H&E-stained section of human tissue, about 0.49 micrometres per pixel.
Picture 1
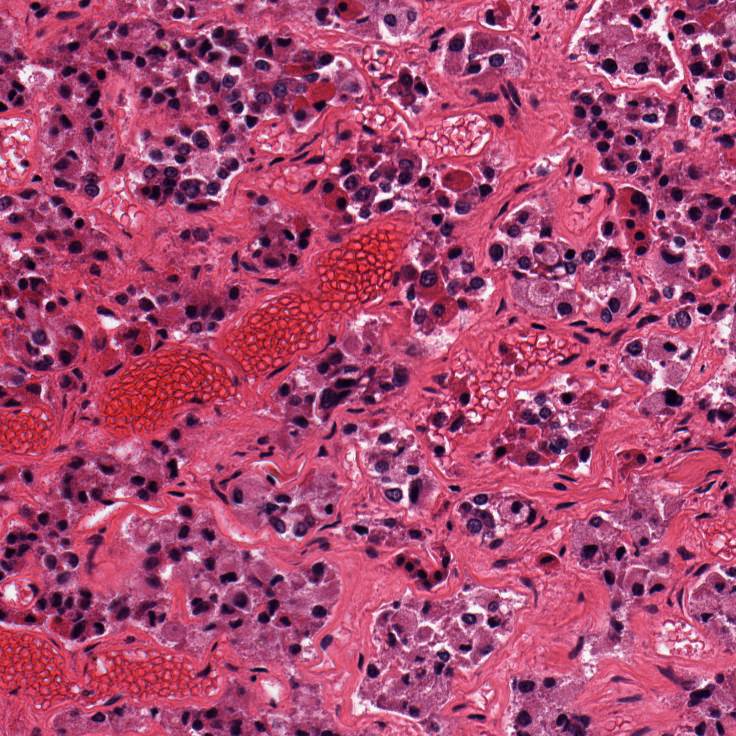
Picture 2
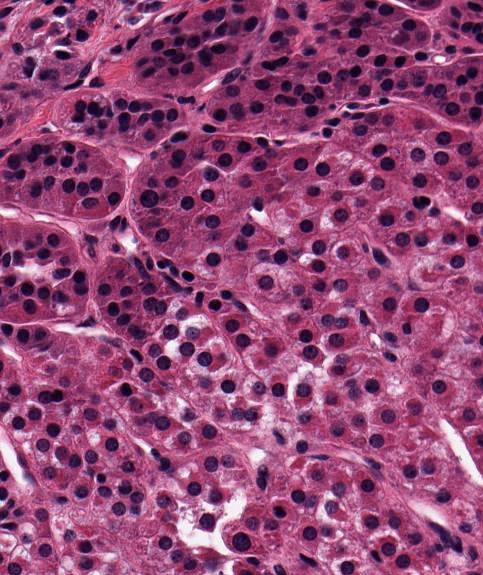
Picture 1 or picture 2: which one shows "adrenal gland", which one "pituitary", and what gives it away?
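Here the pituitary is picture 1 and the adrenal gland picture 2. The pituitary's cells lie in nests and clusters throughout, parted by pink stroma of wavy collagen fibres with scattered spindle-shaped nuclei. A chain of vessels packed with red blood cells runs diagonally from the left edge toward the upper centre. The adrenal gland has polygonal cells with pink, finely granular cytoplasm and round, dark, central nuclei of much the same size, with delicate septa carrying small capillaries lined by flat, elongated endothelial nuclei. Toward the lower right many cells look paler, clearer and vacuolated compared with those at the upper left.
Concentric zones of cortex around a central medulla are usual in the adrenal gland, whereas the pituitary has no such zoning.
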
